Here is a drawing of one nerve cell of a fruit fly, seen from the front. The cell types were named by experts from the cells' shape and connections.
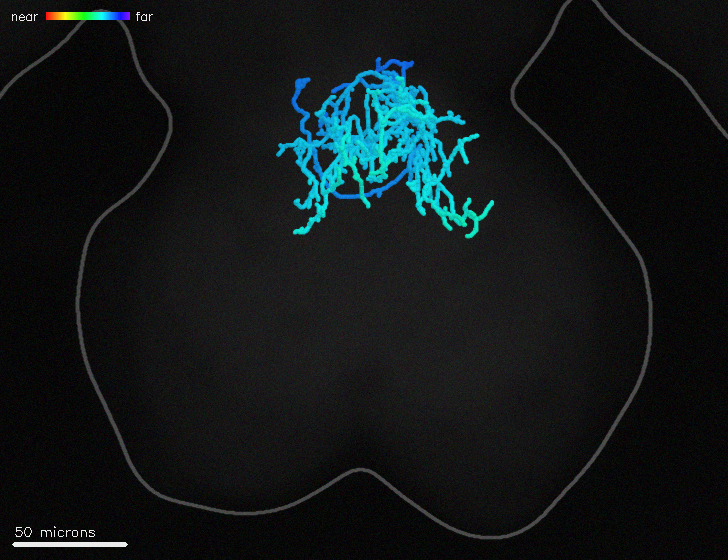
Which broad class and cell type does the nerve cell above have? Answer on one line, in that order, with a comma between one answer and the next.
nerve-cord intrinsic neuron, INXXX376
